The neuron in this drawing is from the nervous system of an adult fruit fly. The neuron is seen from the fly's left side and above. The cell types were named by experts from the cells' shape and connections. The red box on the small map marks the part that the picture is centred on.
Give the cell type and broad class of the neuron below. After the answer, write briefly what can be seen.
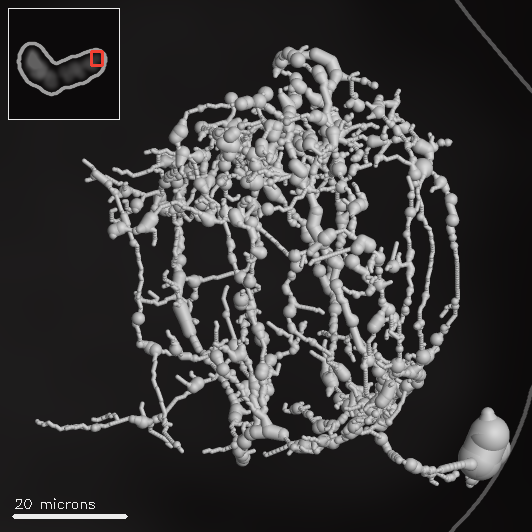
The cell type is INXXX181. It is a nerve-cord intrinsic neuron. The cell body is at the lower right of the picture. By the scale bar it is about 85 microns wide in this view.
